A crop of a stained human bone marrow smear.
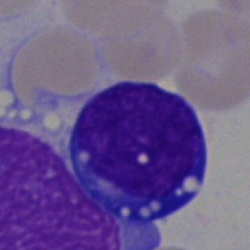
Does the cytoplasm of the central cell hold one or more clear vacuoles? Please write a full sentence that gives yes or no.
Yes, what the cytoplasm of this cell holds is one or more clear vacuoles.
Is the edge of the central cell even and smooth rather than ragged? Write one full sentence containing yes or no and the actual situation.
Yes, the cell's outline is smooth, without projections.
